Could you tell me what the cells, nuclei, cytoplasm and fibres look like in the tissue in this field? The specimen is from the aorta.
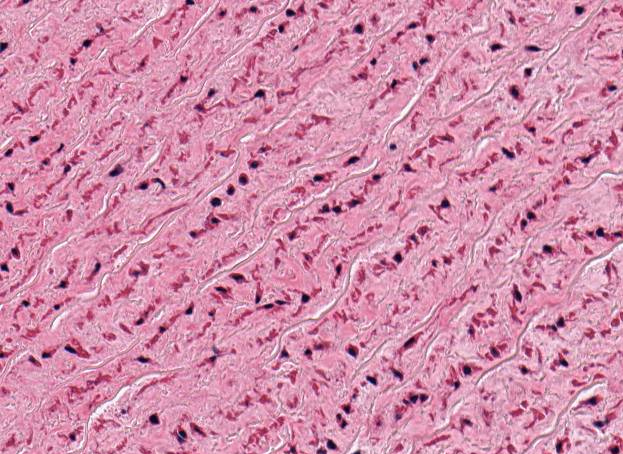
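Look across the whole field and you'll find it made of wavy pink fibres lying in roughly parallel bundles. The nuclei are scattered fairly evenly, with no clusters. Cell borders can't be seen, and the cytoplasm merges into the surrounding pink fibres. There is no epithelium and there are no glands anywhere.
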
